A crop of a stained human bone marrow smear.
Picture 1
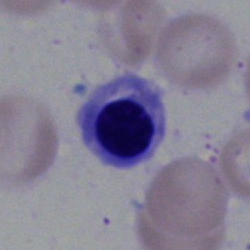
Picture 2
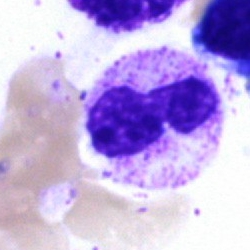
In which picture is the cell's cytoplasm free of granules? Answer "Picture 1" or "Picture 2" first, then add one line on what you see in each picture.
Picture 1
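In picture 1: The cytoplasm shows no visible granules.
In picture 2: Fine purple granules are scattered evenly through the cytoplasm.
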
